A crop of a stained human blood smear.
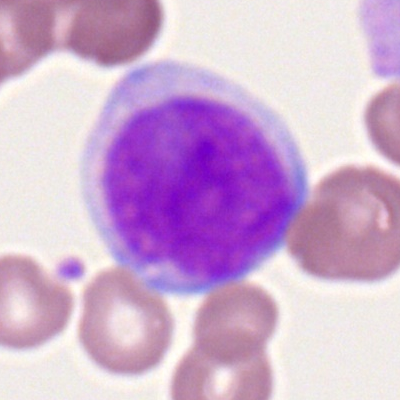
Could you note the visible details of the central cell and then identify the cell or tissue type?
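What you've got here has only a narrow rim of pale blue cytoplasm around the nucleus, a bit wider at the upper left than on the right. There are no granules in it, and the cell surface has no projections. It's a myeloblast.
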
